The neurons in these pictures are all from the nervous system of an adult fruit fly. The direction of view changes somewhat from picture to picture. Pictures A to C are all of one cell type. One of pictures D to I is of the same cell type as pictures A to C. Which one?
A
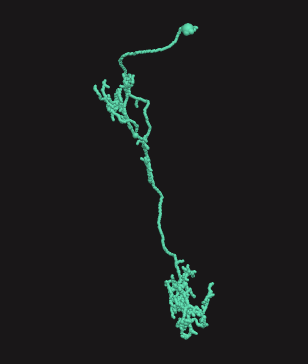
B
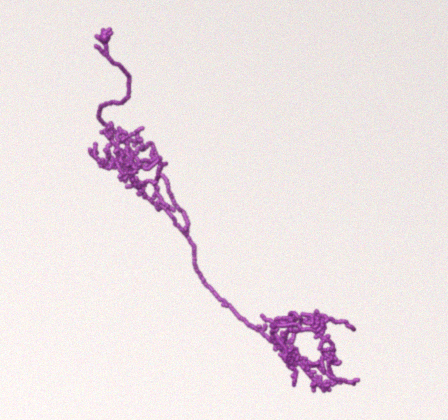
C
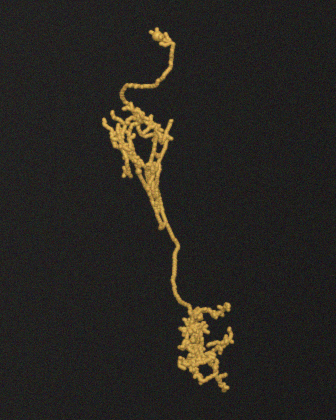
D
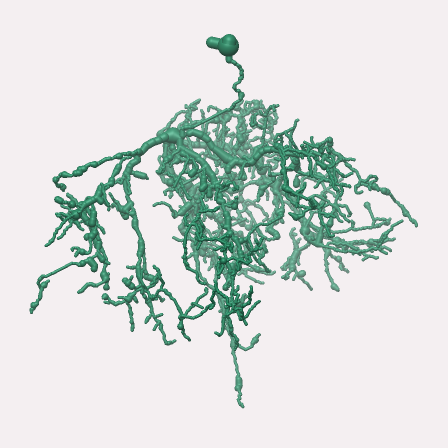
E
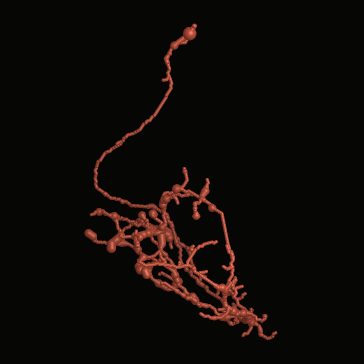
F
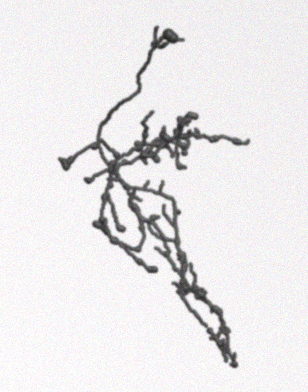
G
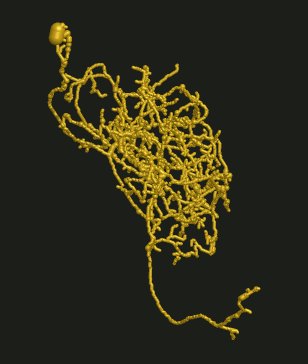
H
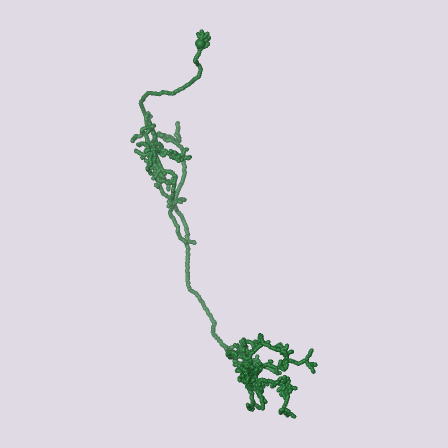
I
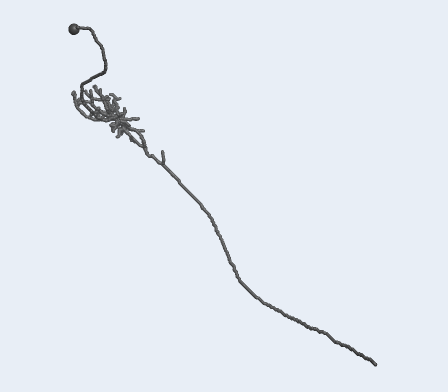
Picture H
